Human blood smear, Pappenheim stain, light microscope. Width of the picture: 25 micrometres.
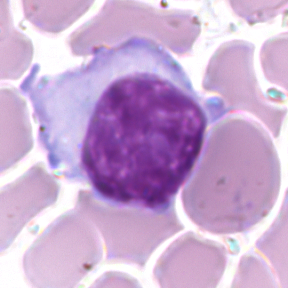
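Plasma cell, central cell, stained smear of peripheral blood. Nucleus placed toward the right, with dark purple, coarsely mottled chromatin. Cytoplasm plentiful and pale grey-blue, lying mostly left of and above the nucleus.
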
